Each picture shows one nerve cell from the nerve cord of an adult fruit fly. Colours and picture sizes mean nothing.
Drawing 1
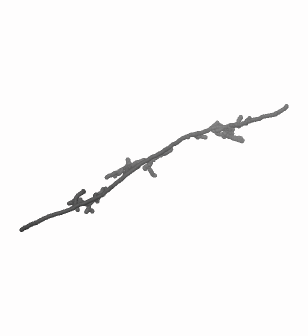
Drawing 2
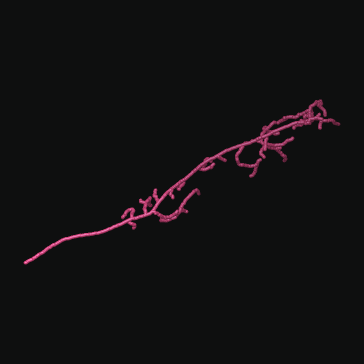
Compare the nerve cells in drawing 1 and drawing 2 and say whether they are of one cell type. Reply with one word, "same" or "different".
different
